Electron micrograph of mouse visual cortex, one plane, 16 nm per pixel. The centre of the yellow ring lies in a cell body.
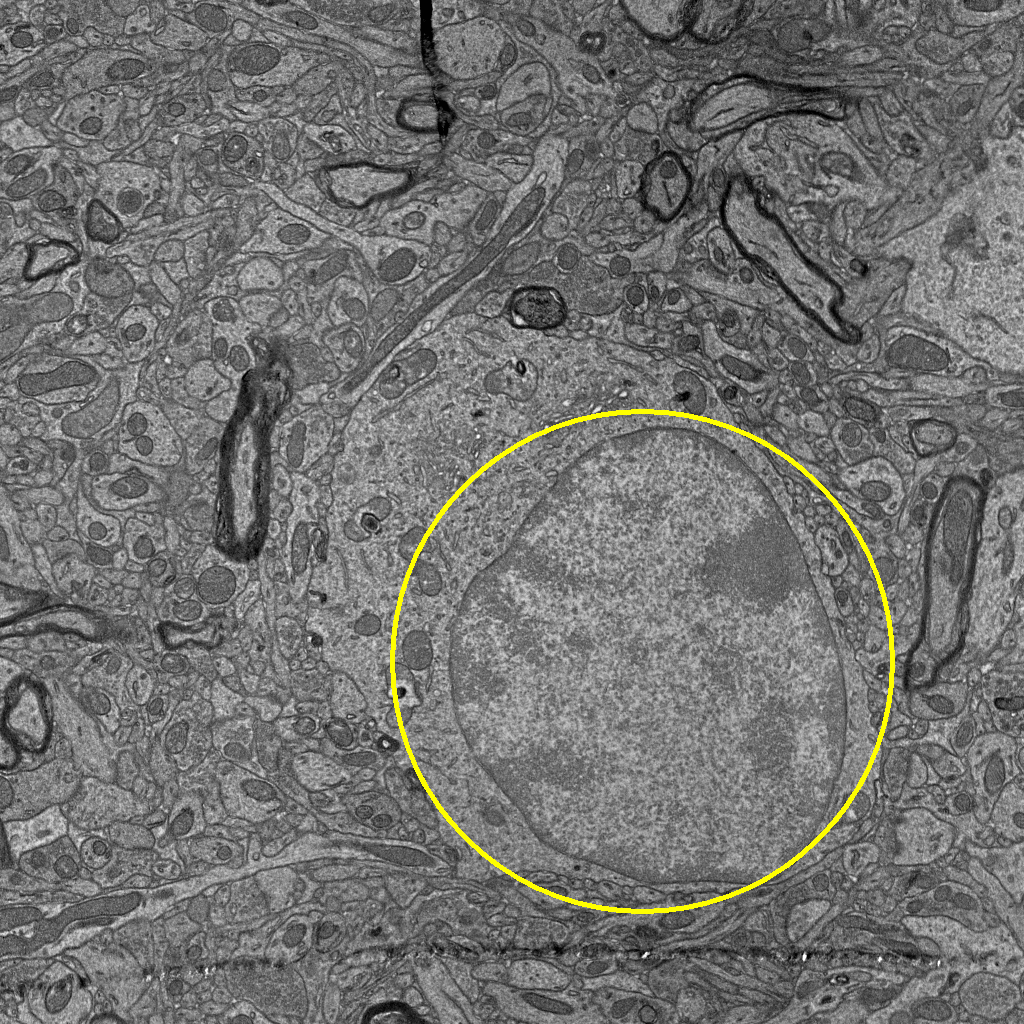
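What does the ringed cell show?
A whole, rounded nucleus inside the ring, and a broad cytoplasmic extension toward the upper left.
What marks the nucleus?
A smooth envelope and large, irregular darker chromatin patches in paler, speckled nucleoplasm.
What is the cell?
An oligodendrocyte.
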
